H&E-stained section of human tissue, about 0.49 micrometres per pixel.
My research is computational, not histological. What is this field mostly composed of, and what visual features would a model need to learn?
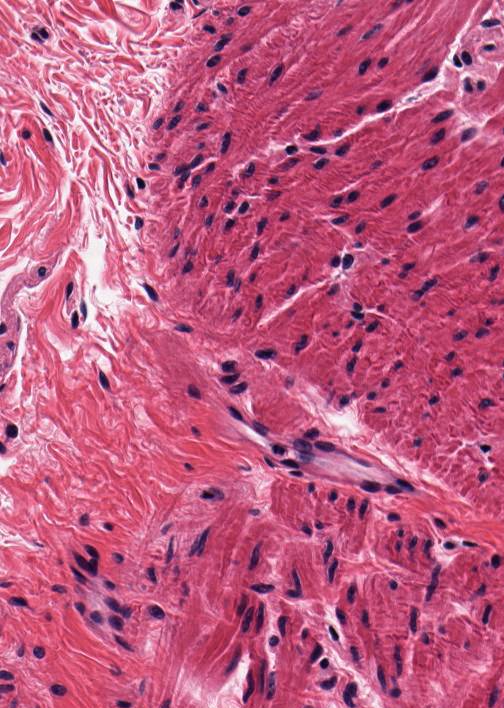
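Smooth muscle is the tissue shown. It consists of interlacing bundles of spindle-shaped cells running in different directions, with pink eosinophilic cytoplasm and no visible cross-striations.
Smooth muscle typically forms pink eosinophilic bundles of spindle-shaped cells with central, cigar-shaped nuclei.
The nuclei here are elongated with blunt, rounded ends.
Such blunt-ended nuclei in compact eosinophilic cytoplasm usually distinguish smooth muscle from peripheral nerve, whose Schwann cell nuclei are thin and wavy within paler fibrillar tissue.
Looser, wavy pink collagen fibres with few nuclei occupy the upper left corner.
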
